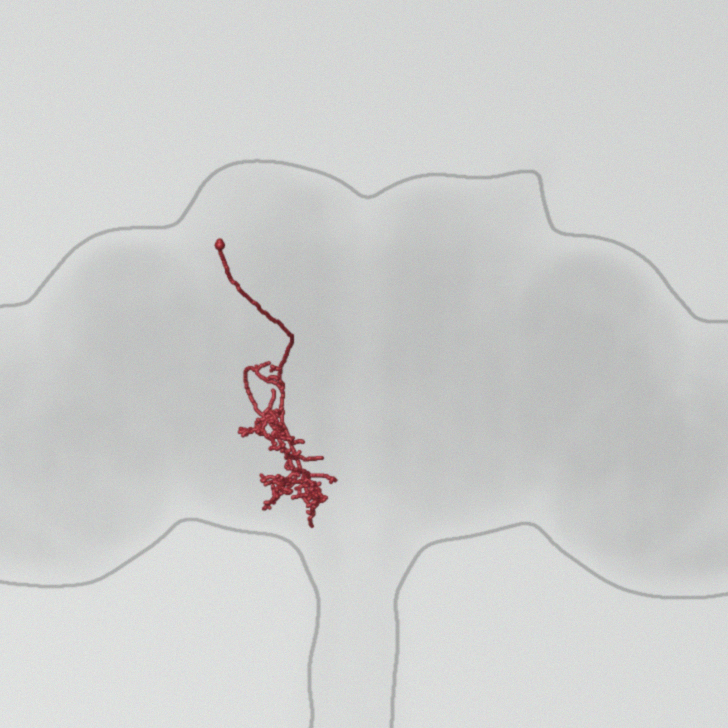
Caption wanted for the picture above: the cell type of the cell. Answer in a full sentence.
The cell type is PS034.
